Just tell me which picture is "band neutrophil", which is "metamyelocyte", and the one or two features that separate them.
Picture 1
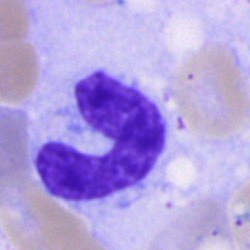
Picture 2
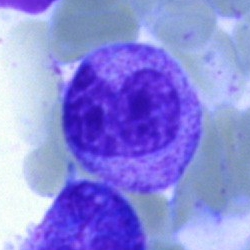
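In picture 1 you have the band neutrophil; in picture 2, the metamyelocyte. Start with the nucleus in picture 1: it is a single curved band shaped like a C, its open side facing the upper left.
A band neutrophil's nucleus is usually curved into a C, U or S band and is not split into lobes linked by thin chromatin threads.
Its chromatin is dark purple and coarsely mottled, darker clumps mixed with lighter patches, and no nucleoli show.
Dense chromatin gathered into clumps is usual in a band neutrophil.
Around the nucleus the cytoplasm is pale lilac-grey rather than deep blue, and the cell's outer border is indistinct, fading into the background. Now picture 2, where the outline is round and smooth. Here the nucleus sits toward the top, with most of the cytoplasm below it. That cytoplasm is pale lilac-blue and shows no vacuoles.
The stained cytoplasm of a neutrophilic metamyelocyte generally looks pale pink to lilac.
Just below the cell lies another nucleated cell, partly cut off by the edge of the picture.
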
